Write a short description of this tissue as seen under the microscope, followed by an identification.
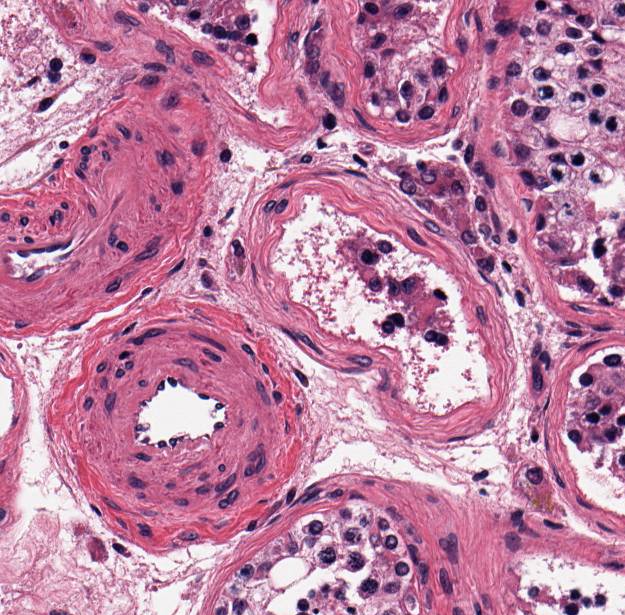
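Closely packed round to oval tubular units fill the field, parted by narrow strips of interstitium. I see thick, pink, concentrically layered walls holding flattened spindle-shaped nuclei. The central unit holds loose, finely granular pink debris and a few scattered dark-nucleated cells. This is testis.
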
